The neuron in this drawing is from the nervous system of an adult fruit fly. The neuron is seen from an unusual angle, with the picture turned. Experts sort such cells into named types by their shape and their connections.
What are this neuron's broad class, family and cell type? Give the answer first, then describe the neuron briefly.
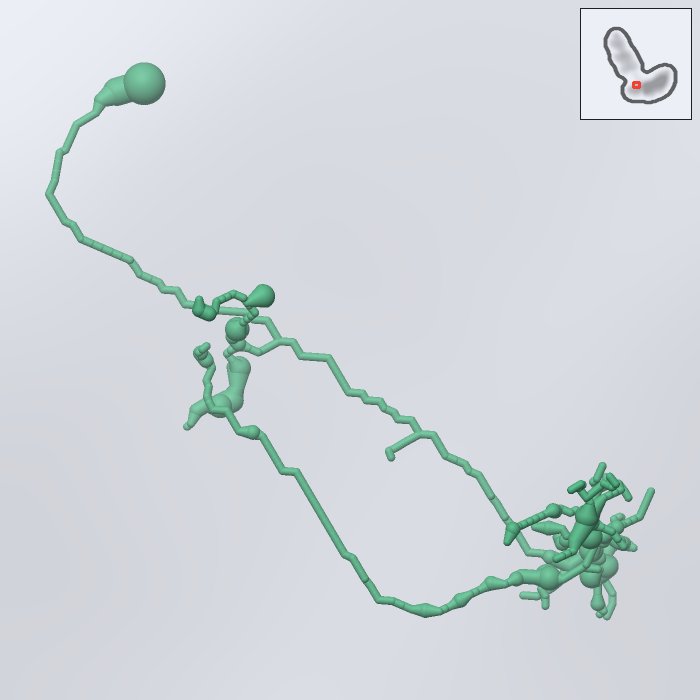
This is an optic-lobe intrinsic neuron. The family is T. Its cell type is T5d. The cell body is at the upper left of the picture. As drawn here it is about as wide as it is tall.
